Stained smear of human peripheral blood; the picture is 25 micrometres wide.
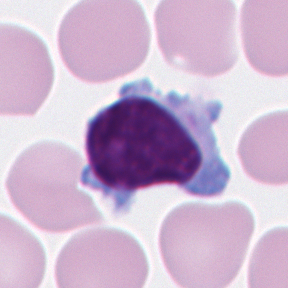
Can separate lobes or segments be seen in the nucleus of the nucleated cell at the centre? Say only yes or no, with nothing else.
No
